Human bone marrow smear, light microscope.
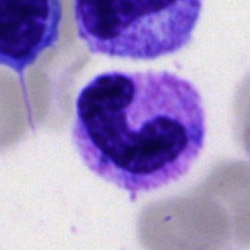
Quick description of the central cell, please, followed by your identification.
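Let me start with the curved nucleus; its open side faces the upper right of the cell. The chromatin looks dense, clumped and dark purple. Around it the cytoplasm is plentiful and pale pinkish-lilac, and I can make out fine, faint purplish granules in it. This is a band neutrophil.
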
